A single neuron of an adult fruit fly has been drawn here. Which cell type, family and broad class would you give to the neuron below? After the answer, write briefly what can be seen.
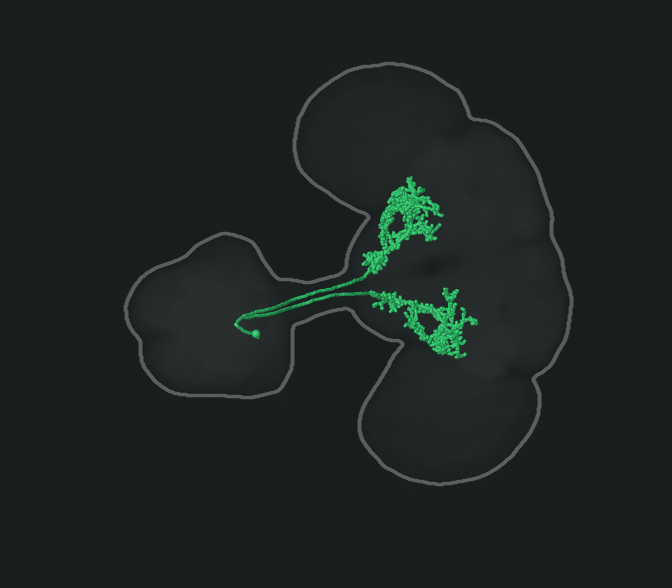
Its cell type is AN01A055. The family is hemilineage 01A. This is an ascending neuron. The cell body is in the middle of the picture. In this view it is wider than it is tall.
